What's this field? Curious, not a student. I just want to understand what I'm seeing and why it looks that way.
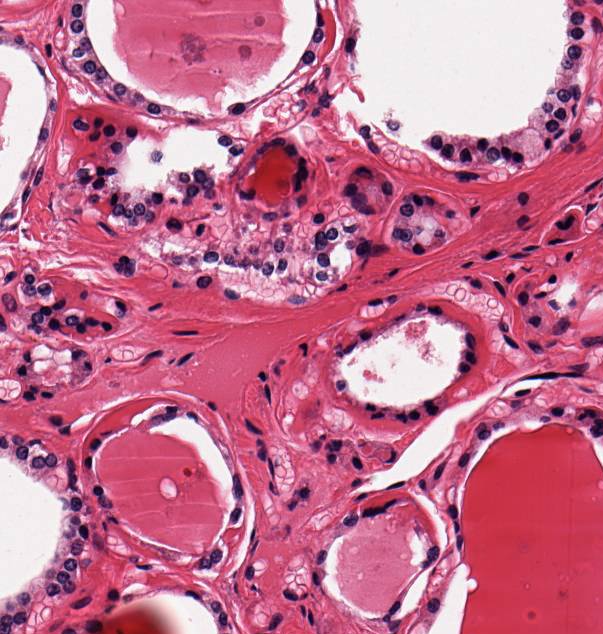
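Thyroid follicle makes up this field: rounded follicles of varying size parted by fibrous stroma strands. Each is lined by one layer of cuboidal to flattened cells with round dark nuclei. Many lumens hold homogeneous eosinophilic material, reddest in the large follicle at lower right.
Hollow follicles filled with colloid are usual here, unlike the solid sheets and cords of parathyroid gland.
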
